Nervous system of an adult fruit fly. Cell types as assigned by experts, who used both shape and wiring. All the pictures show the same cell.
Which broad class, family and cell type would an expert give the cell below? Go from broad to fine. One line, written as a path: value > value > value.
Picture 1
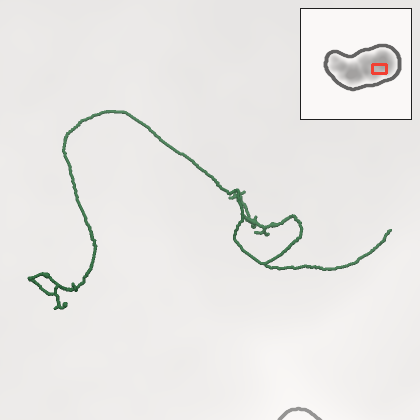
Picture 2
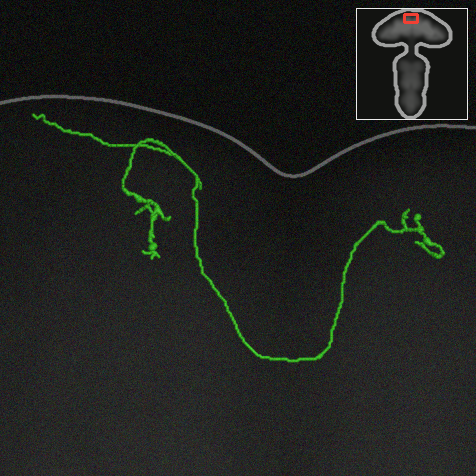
sensory neuron entering the brain > class olfactory > ORN_VC4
